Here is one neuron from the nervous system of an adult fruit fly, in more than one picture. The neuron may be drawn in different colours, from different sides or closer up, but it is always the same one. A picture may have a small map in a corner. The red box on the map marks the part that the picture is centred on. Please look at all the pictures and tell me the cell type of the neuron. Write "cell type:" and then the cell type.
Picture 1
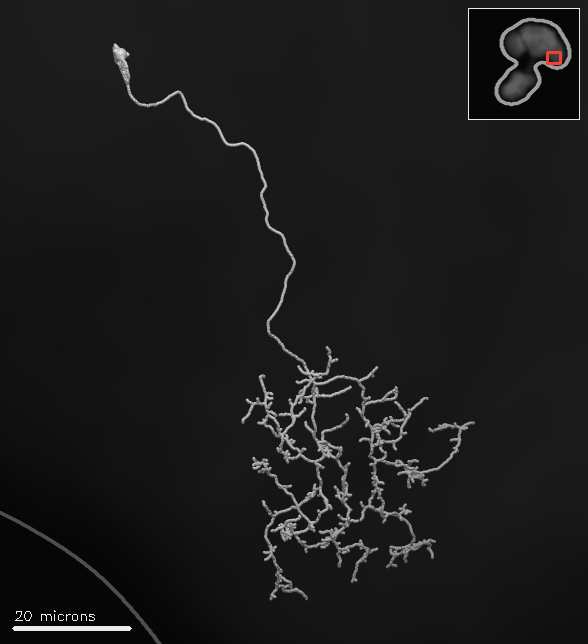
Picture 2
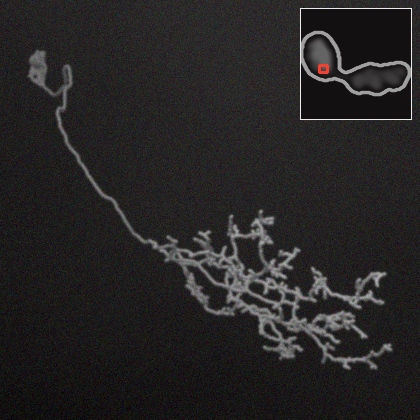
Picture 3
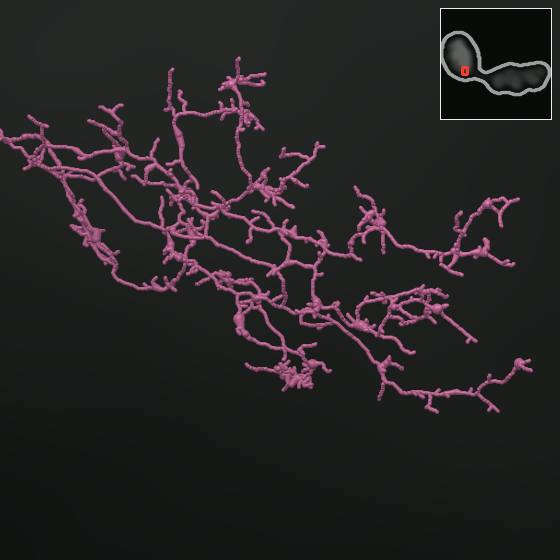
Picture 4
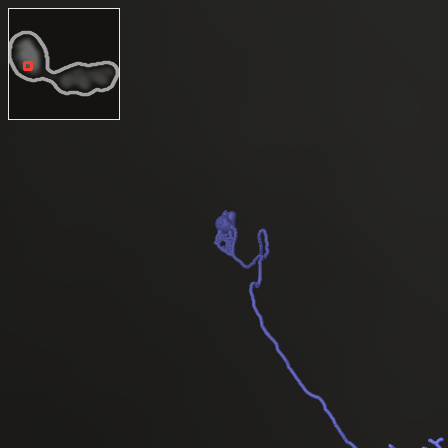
cell type: Cm15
